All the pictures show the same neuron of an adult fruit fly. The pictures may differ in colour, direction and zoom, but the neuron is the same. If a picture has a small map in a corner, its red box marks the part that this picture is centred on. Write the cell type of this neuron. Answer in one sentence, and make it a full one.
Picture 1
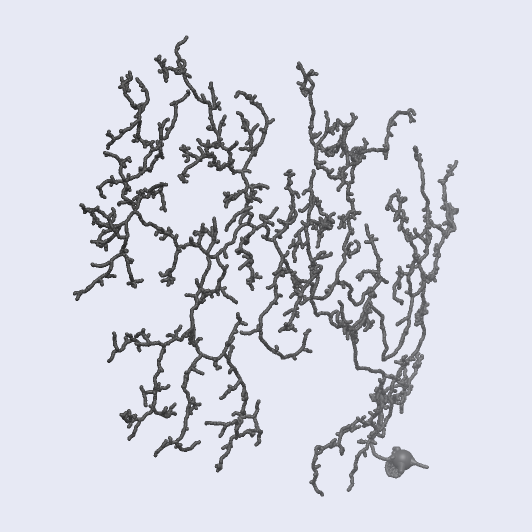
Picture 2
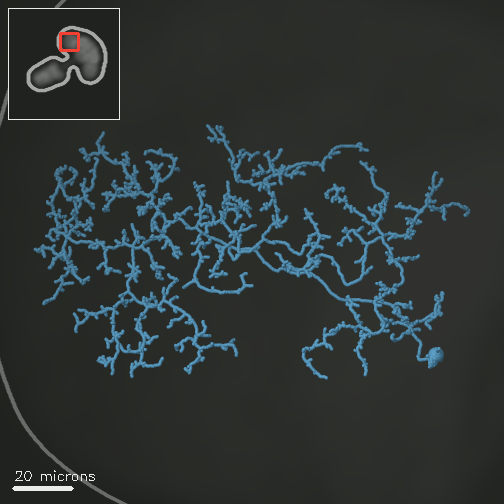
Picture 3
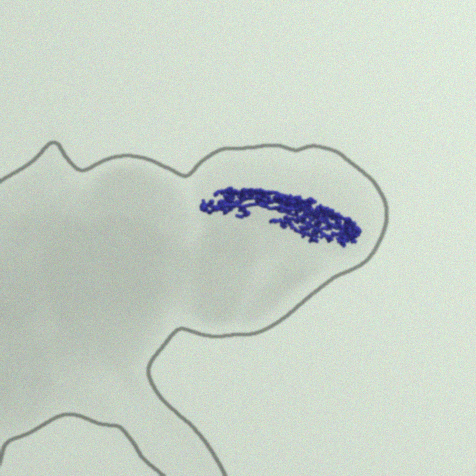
Typed by cell type, the neuron is Cm26.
